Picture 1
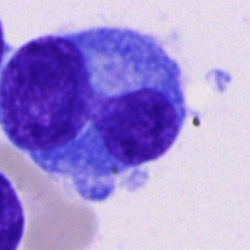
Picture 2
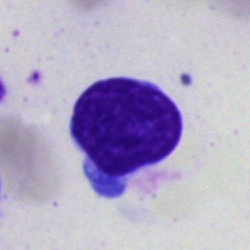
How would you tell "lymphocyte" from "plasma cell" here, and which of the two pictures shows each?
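Picture 1 shows a plasma cell, and picture 2 shows a lymphocyte. In the plasma cell, two nuclear masses meet near the middle of the cell, and their chromatin is densely stained a dark purple. Blue cytoplasm forms a moderate rim around them, with a paler area lying above the point where the two masses join. Along the lower edge of the cell sit small rounded cytoplasmic blebs. In the lymphocyte, by contrast, the nucleus takes up almost the entire cell.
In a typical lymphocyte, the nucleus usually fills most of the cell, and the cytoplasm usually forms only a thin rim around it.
Here the cytoplasm is scant and appears chiefly as a small blue bulge at the lower edge, with no granules in it. Its chromatin is also dark purple and densely stained, but it has a faintly mottled texture. Beyond the two cells, part of another purple nucleus shows at the lower left corner of picture 1, and a small dark purple dot sits above and to the right of the lymphocyte.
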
